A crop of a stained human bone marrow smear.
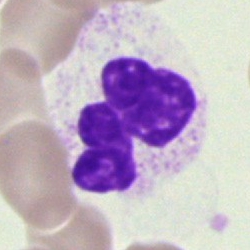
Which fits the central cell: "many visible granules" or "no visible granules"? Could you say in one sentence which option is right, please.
What is seen in the cytoplasm of this cell is many granules.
